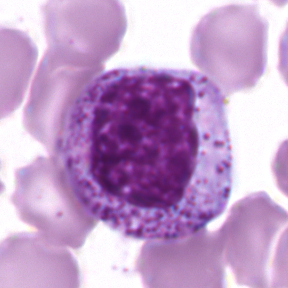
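Myelocyte, seen with the light microscope in a stained smear. Notice how the nucleus sits toward the top, leaving a wider band of cytoplasm beneath it. The chromatin is clumped into darker and lighter patches. Scattered through the pale lilac cytoplasm are many fine reddish-purple granules.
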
